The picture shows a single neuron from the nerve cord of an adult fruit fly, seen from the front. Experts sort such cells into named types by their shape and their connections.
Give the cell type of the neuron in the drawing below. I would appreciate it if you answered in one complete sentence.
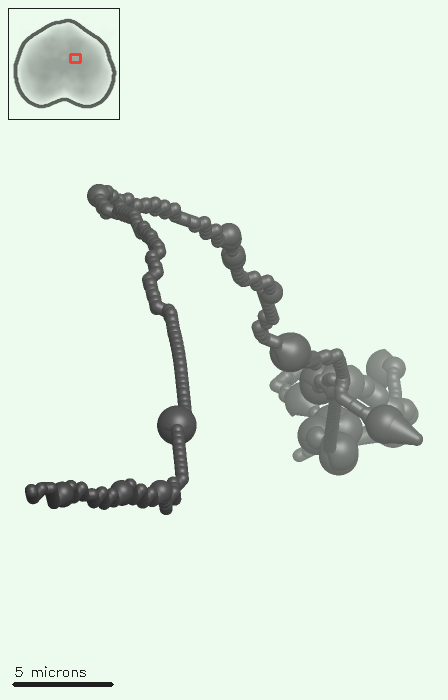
On the level of cell type, this neuron is DNge111.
